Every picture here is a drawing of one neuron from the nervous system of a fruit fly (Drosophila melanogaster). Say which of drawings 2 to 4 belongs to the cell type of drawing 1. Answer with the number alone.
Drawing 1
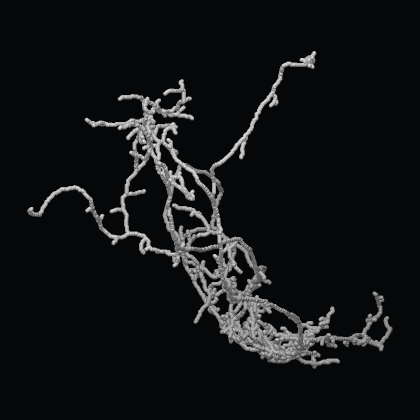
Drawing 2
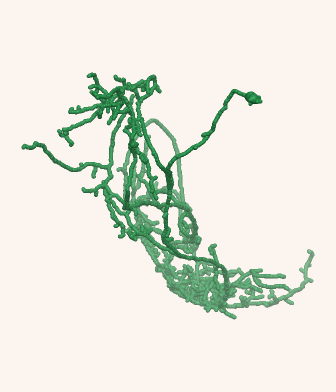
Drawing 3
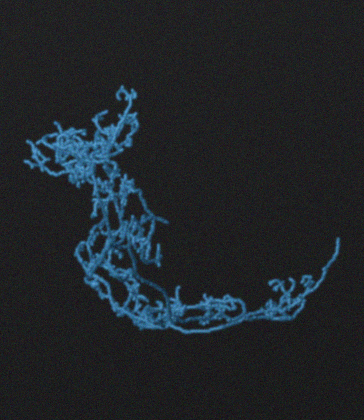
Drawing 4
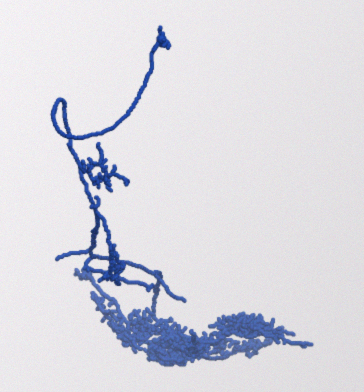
2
